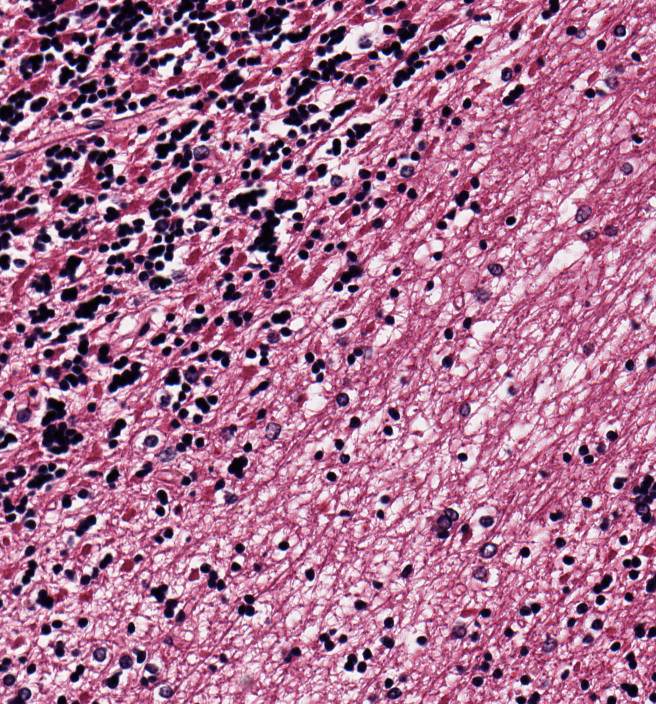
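cerebellum, H&E: a diagonal divides the field, with a densely cellular zone at upper left and a paler, less cellular fibrillary zone at lower right. The upper-left zone is crowded with small, round, very dark nuclei showing little visible cytoplasm. Over in the fibrillary zone, small round dark nuclei sit singly and well spaced, and many have a clear halo around them.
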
